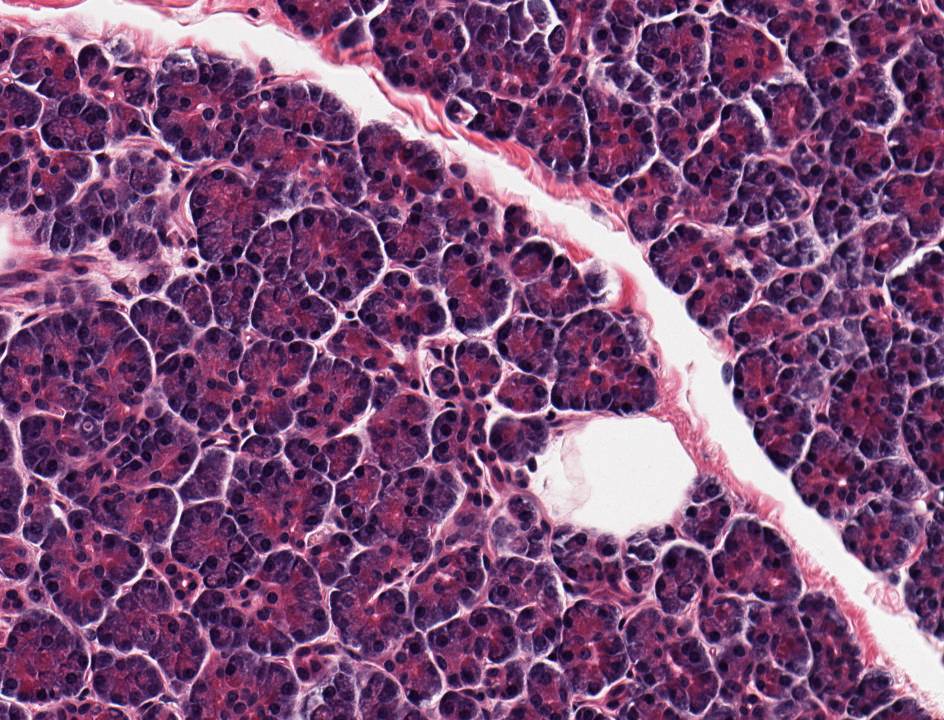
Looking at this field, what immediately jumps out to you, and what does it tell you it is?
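Mostly, this is exocrine pancreas. Nearly the whole field, you'll notice, is closely packed rounded acini of glandular cells. In each acinus the cytoplasm is purple toward the outer edge and pink toward the centre.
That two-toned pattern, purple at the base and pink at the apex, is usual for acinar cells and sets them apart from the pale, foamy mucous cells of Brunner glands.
See too the round, dark nuclei near each cell's base. A narrow empty band runs diagonally from upper left to lower right, splitting the tissue into two lobules.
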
